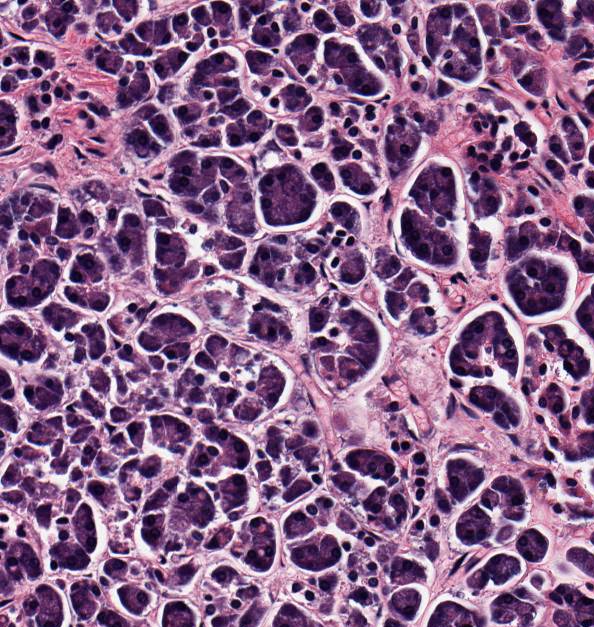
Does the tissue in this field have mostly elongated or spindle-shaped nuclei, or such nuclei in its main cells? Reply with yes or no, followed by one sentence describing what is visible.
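No. The nuclei are small, round and darkly stained.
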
